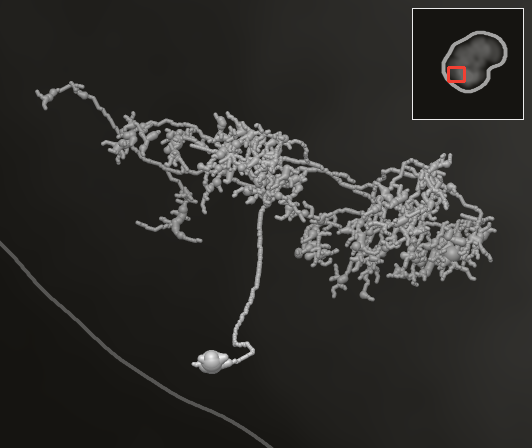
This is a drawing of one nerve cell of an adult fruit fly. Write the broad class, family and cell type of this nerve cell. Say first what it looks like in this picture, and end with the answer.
Its cell body lies at the bottom of the picture. As drawn here it is wider than it is tall. It is an optic-lobe intrinsic neuron. The family is Pm. The cell type is Pm3.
